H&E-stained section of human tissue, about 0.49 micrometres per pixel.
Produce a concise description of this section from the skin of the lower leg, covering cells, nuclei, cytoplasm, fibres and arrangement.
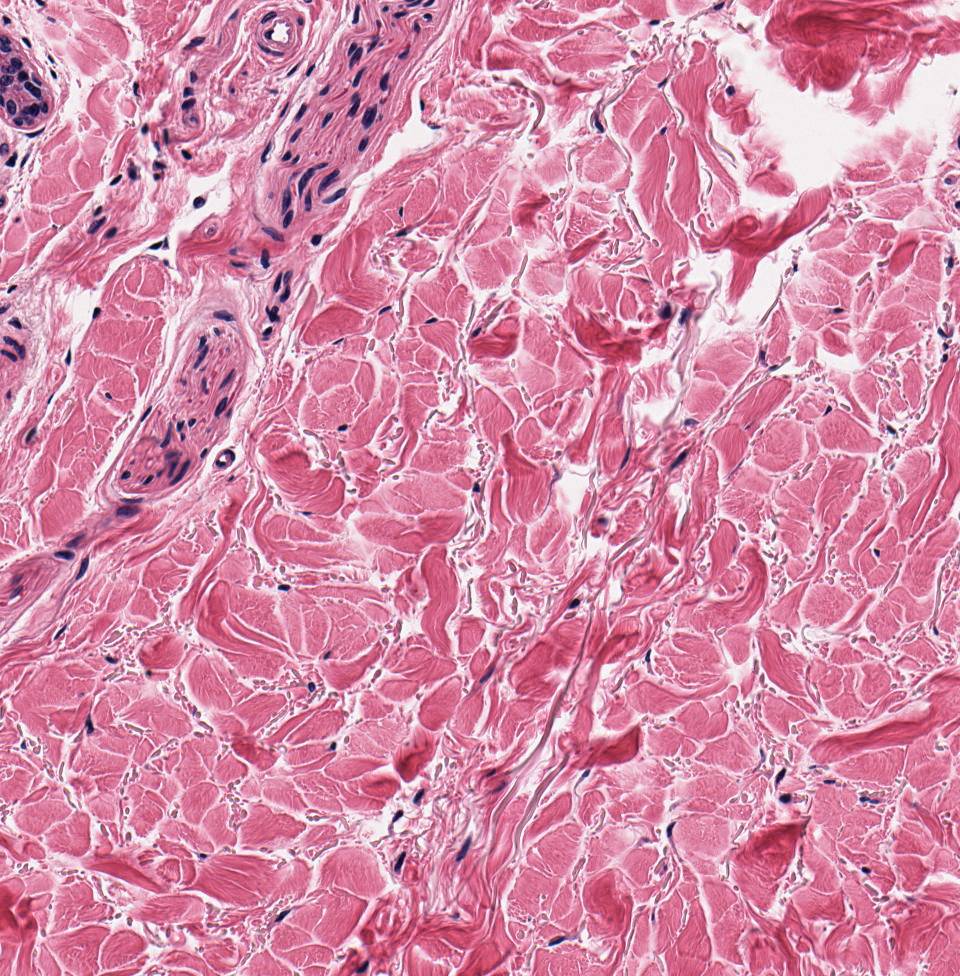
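Eosinophilic muscle fibres fill almost the whole field, cut across, obliquely and lengthwise, so that they interlace. Transversely cut fibres have angular, polygonal outlines fitting closely together. Fat cells are absent. In the upper right corner lies a ragged white cleft where the tissue has torn.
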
